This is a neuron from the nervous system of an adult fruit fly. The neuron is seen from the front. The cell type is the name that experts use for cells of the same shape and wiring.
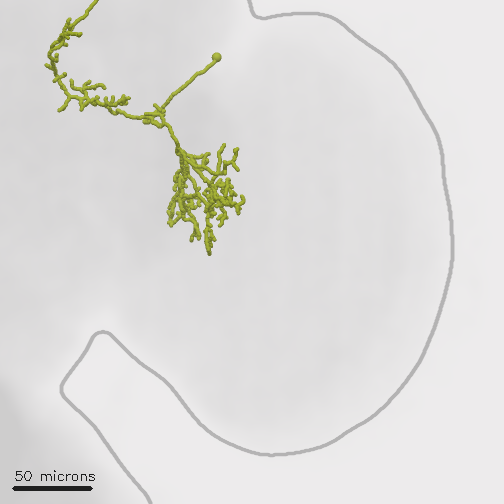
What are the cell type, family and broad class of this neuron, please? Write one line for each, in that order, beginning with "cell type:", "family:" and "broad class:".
cell type: LoVP16
family: hemilineage VPNp&v1_posterior
broad class: visual projection neuron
